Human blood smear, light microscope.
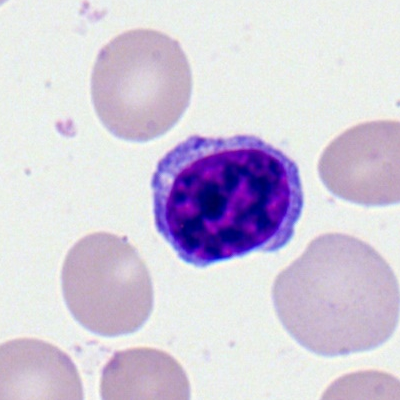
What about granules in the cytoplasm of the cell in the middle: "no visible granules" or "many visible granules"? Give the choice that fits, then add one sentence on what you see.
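No visible granules. No distinct granules are seen in the cytoplasm.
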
